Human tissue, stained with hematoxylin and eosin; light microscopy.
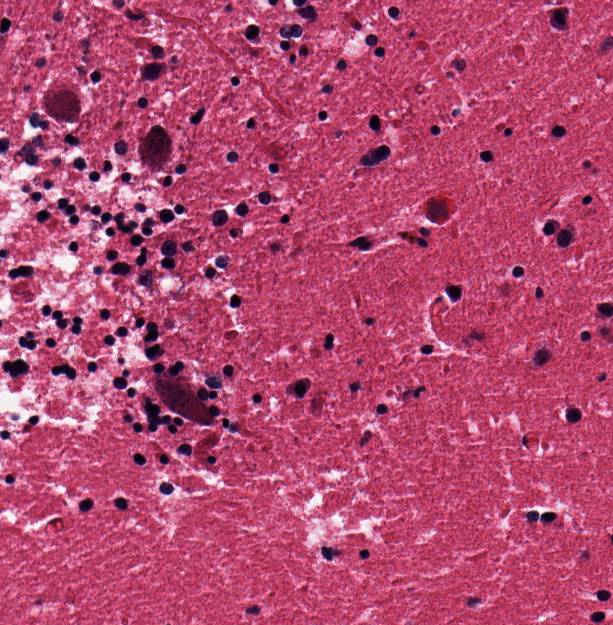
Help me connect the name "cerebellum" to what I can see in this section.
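This section is cerebellum. Start at the left, where a crowded band of small, round, darkly stained nuclei with little visible cytoplasm occupies the field.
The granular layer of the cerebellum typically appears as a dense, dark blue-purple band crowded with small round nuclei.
That left-hand band matches this well. At the edge of the crowded zone, in the upper left and lower left-centre, you can find a few large, darkly stained cell bodies. The right part is a pink matrix with only scattered nuclei, some of them surrounded by a clear halo.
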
